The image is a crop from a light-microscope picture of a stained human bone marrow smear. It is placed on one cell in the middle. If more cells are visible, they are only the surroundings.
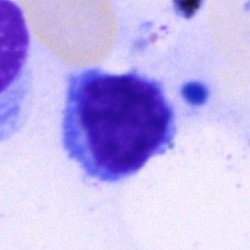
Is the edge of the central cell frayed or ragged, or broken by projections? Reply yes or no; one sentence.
Yes, in outline this cell is rough rather than smooth and even.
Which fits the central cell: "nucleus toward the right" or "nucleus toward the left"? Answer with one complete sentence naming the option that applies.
The cell has its nucleus positioned toward the right.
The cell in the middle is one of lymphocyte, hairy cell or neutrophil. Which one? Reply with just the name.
lymphocyte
